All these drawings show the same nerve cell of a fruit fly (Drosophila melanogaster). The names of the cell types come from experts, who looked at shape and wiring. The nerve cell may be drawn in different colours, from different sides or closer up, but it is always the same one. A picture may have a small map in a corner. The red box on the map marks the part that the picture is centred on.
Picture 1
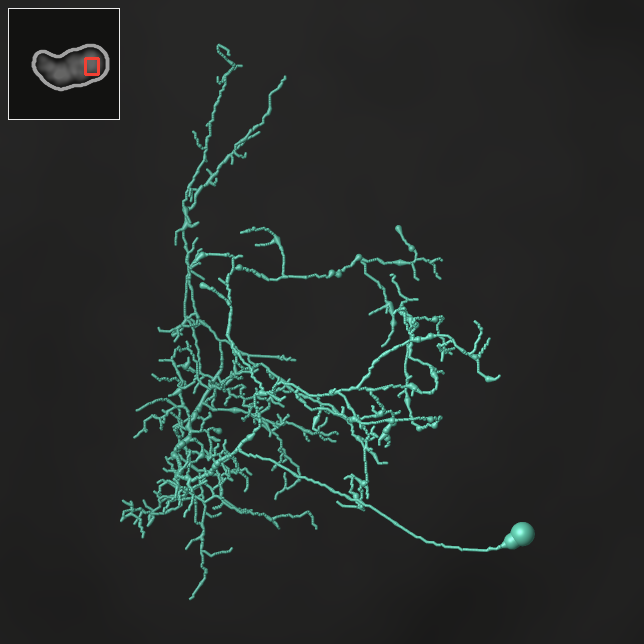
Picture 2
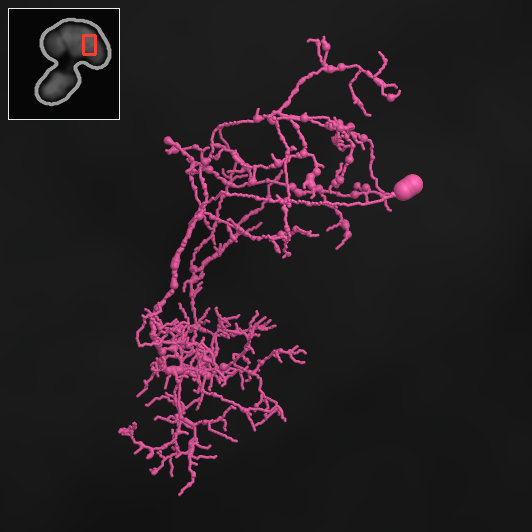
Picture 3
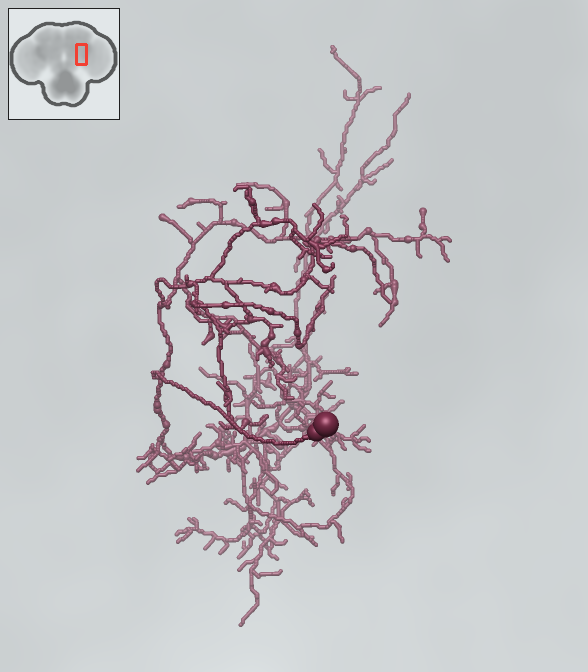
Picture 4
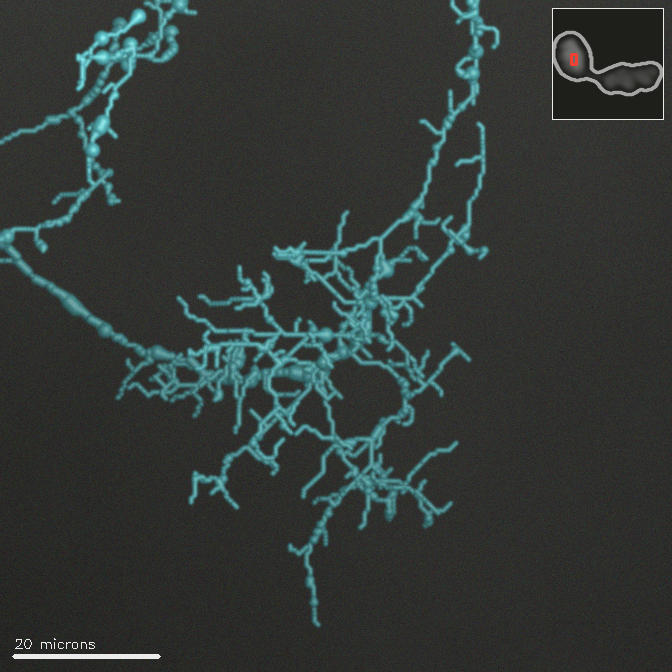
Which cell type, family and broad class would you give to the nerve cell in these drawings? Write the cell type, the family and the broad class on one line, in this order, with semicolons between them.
WED015; hemilineage LALa1_anterior; central-brain intrinsic neuron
